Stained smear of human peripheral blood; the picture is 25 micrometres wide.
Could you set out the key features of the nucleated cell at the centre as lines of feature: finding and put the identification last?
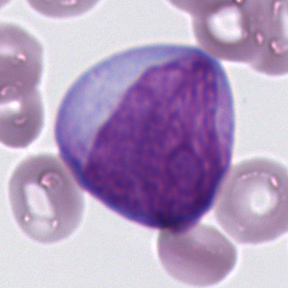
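Placement: first, the nucleus sits toward the lower right of the cell
Nuclear edge: the side facing the cytoplasm runs nearly straight, worth noting
Cytoplasm: pale blue, and mostly on the upper-left side of the nucleus
Proportion: the nucleus fills about 70% of the cell's area
Size: then the whole cell, about 16 micrometres across
Name: atypical promyelocyte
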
